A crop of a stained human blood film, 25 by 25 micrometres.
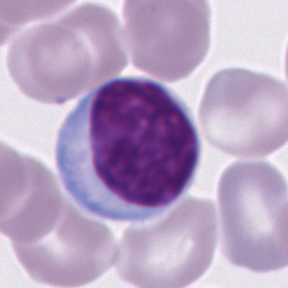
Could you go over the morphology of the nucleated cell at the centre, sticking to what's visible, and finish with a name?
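Cell about 13 micrometres across; outline round and smooth, no surface projections. Nucleus single, unlobed and oval, placed toward the upper right, filling about 70% of the cell's area. Chromatin dark purple, coarsely clumped. Cytoplasm a pale blue crescent on the lower left side of the nucleus. Name: typical lymphocyte.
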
